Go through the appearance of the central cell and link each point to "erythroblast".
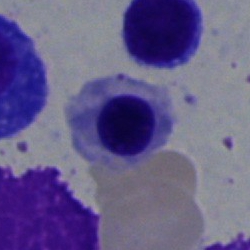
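The pale lilac-blue cytoplasm sits well with an erythroblast.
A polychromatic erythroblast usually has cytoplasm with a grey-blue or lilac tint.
The chromatin is dense and dark purple right through the nucleus.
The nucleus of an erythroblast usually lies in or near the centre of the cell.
Set that against this cell, where the cytoplasm is wider on the left side of the nucleus than on the right. The outline is also irregular, with small bumps along its edge.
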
